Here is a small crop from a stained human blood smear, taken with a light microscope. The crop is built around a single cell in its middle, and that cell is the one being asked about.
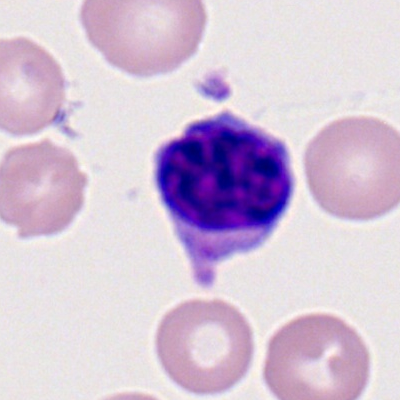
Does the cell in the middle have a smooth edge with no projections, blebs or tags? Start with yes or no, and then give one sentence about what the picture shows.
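No. The cytoplasm is drawn out into a single tapering tail pointing downward.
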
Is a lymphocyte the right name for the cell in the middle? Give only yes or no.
yes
